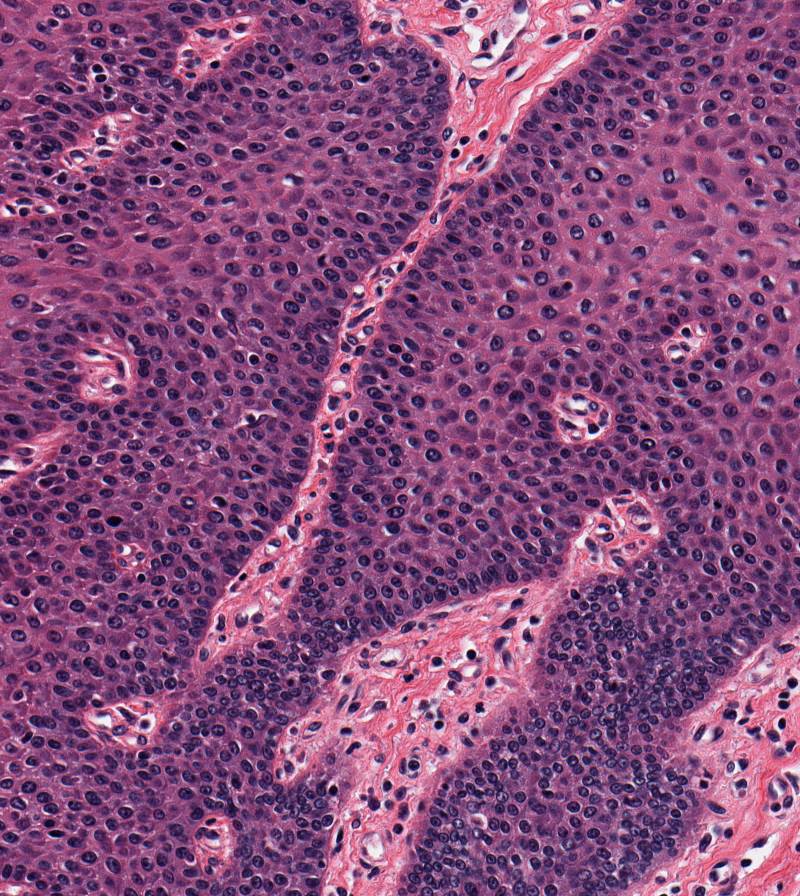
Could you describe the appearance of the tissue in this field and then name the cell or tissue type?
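Broad stratified squamous epithelial sheets, separated by narrow pink stromal bands, fill most of the field. Beside each band, small crowded dark-nucleated cells form a darker basal zone; farther away, cells are larger, with more pink cytoplasm and wider-spaced oval nuclei. Small stromal cores holding capillaries dot the sheets in cross section. This is mucosa of the esophagus.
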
